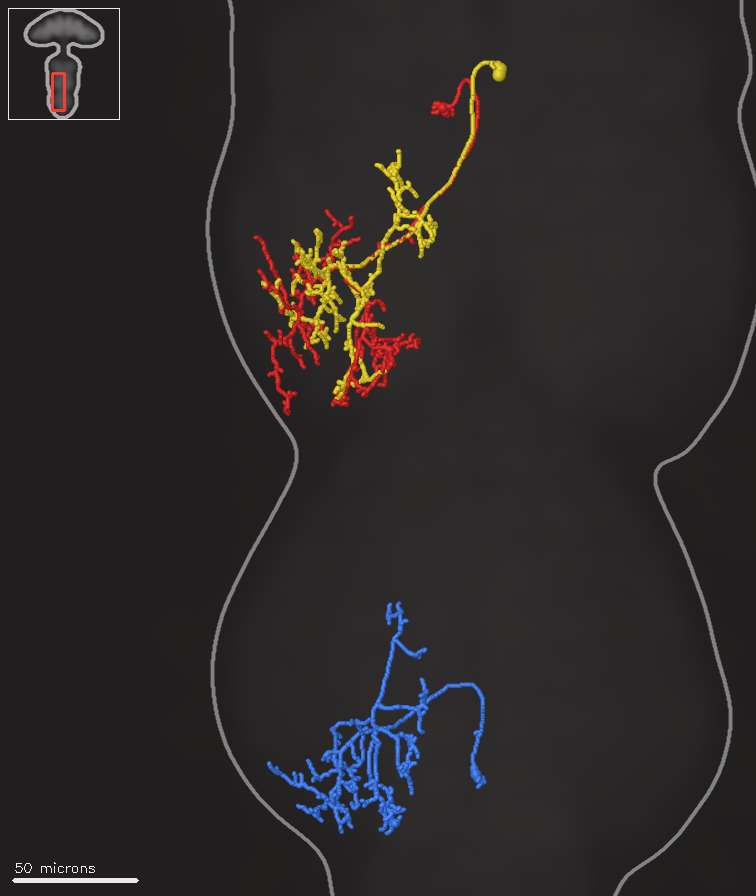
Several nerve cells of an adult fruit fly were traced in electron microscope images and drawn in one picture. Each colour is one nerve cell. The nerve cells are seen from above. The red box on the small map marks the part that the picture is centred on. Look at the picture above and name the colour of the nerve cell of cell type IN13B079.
yellow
